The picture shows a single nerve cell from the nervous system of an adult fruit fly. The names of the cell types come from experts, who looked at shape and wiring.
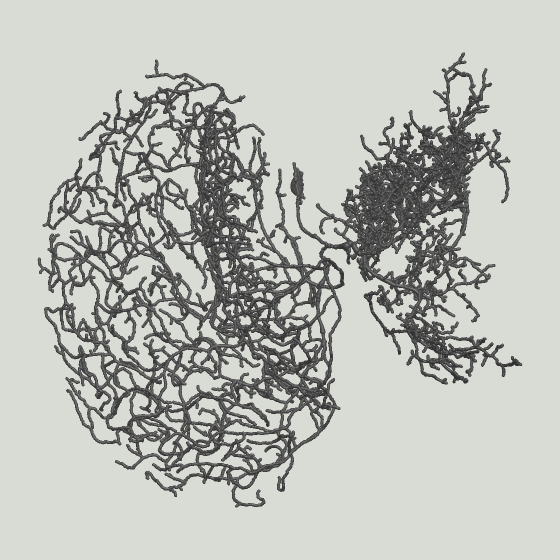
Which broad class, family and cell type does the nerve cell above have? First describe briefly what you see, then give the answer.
More than a hundred branch ends can be seen. In this view it is about as wide as it is tall. It is a visual centrifugal neuron. The family is MeVC. Its cell type is MeVC25.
